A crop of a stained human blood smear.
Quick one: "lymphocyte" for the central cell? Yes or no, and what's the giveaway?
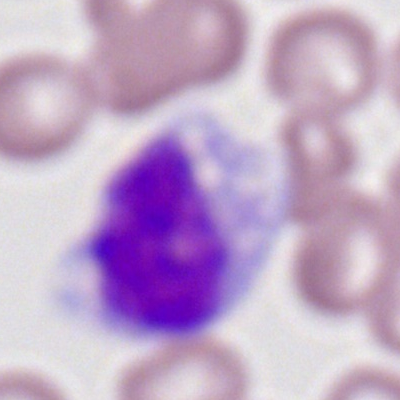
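Lymphocyte is not the right name here; the cell is a monocyte. Deciding point: a broad area of cytoplasm extends on the upper right side of the nucleus.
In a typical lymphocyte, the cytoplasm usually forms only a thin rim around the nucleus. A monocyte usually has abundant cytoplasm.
That broad cytoplasm therefore counts for monocyte and against lymphocyte. Item by item, the rest: the cytoplasm is pale greyish blue, with no coarse coloured granules. The outer edge is faint and poorly defined against the background, and red cells lie close on several sides.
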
